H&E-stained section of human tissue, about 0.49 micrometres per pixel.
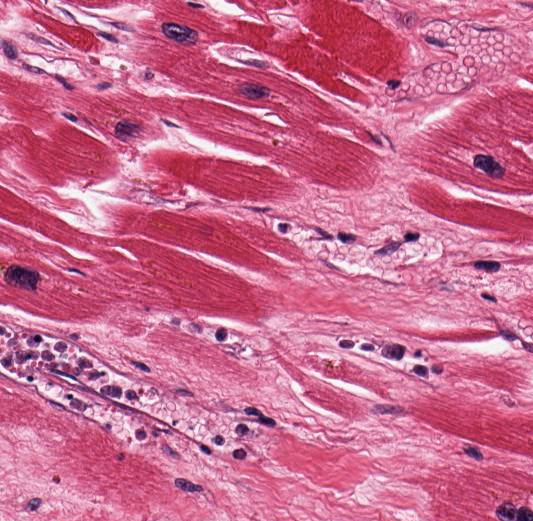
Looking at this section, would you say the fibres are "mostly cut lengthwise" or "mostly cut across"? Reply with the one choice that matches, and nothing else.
Mostly cut lengthwise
